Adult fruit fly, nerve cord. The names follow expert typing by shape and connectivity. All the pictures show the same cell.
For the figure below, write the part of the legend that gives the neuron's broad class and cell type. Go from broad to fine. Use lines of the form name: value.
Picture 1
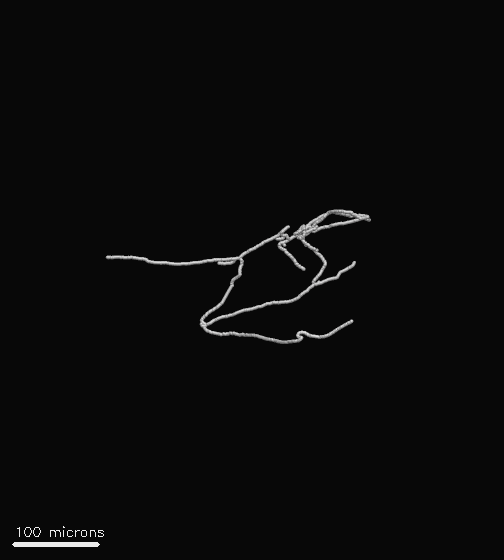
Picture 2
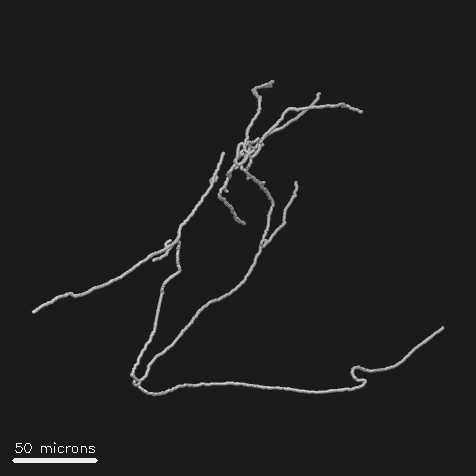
broad class: sensory neuron entering the nerve cord
cell type: SNxx32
